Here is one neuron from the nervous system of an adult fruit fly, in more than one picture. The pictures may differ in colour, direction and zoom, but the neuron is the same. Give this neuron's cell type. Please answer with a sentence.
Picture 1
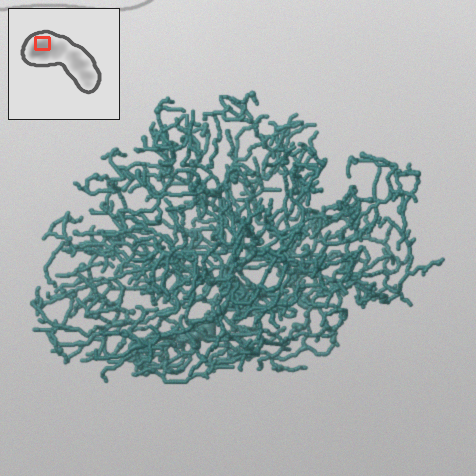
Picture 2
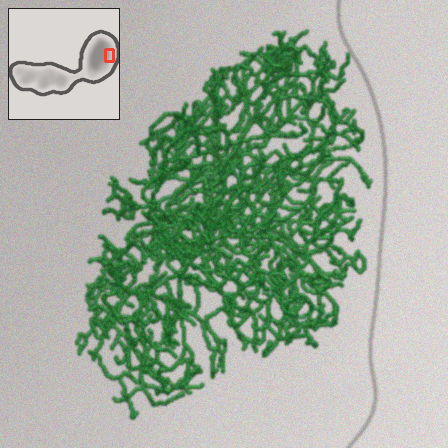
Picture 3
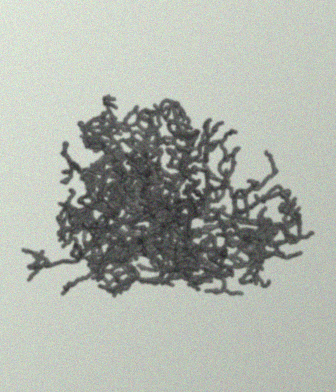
The cell type is lLN2X12.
